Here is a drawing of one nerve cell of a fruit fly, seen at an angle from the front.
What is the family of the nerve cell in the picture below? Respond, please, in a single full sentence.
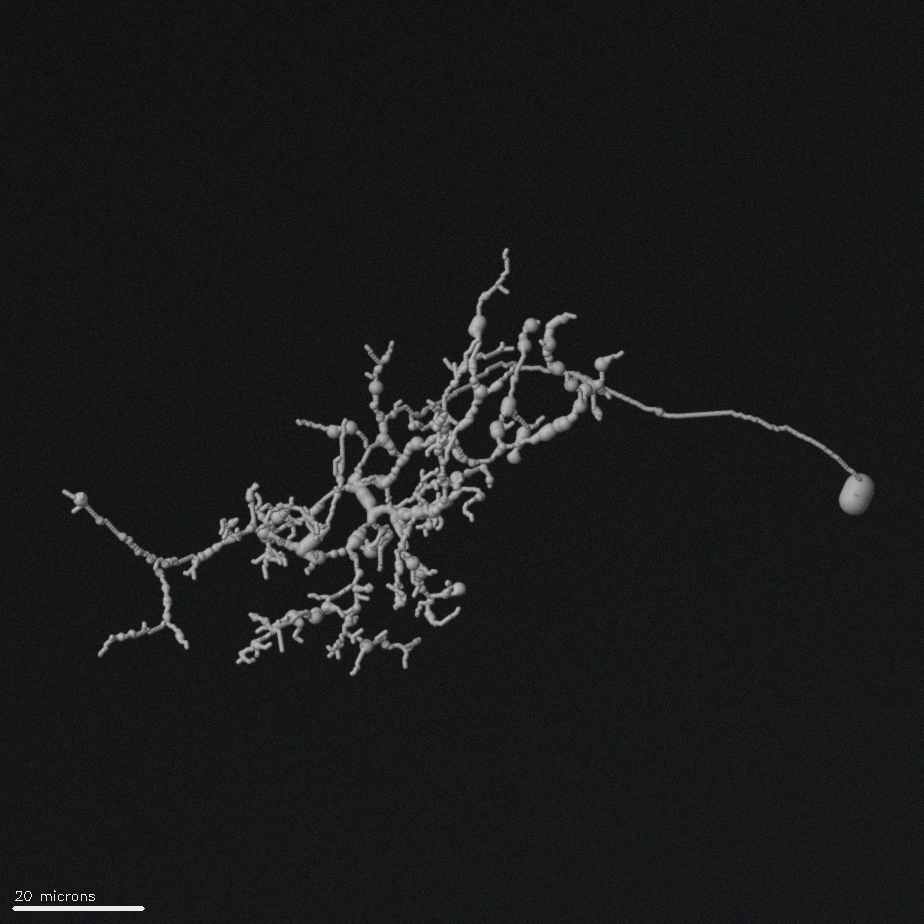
What the nerve cell belongs to is the family hemilineage 20A.22A.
